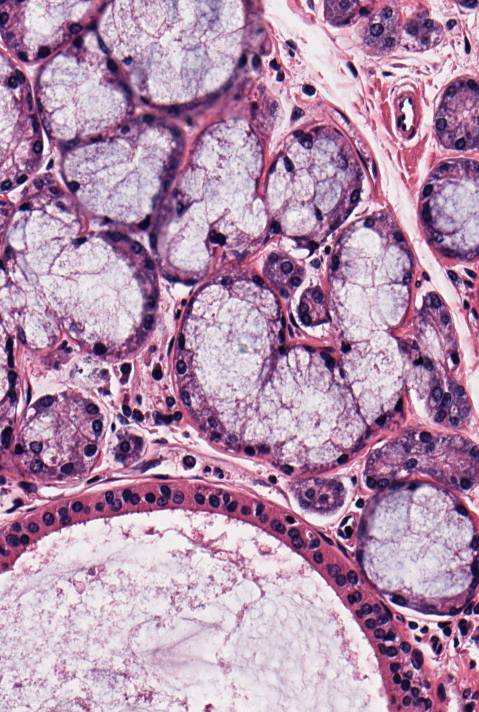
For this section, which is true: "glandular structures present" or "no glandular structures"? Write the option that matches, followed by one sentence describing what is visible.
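Glandular structures present. Most of the field is filled by closely packed rounded glandular acini, with a large duct cut across at the bottom left.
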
